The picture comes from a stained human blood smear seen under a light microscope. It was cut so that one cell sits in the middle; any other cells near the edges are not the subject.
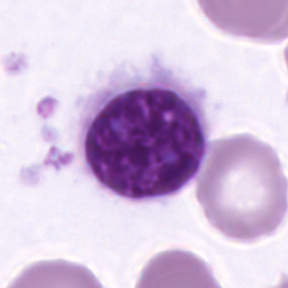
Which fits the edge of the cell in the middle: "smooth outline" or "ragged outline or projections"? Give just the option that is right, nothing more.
Ragged outline or projections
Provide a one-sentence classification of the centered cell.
In the centre of this crop there is a plasma cell.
